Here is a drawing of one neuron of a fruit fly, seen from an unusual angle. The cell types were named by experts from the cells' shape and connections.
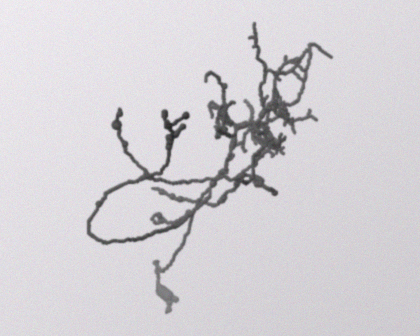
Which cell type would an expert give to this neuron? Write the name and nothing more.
LHAV2g6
